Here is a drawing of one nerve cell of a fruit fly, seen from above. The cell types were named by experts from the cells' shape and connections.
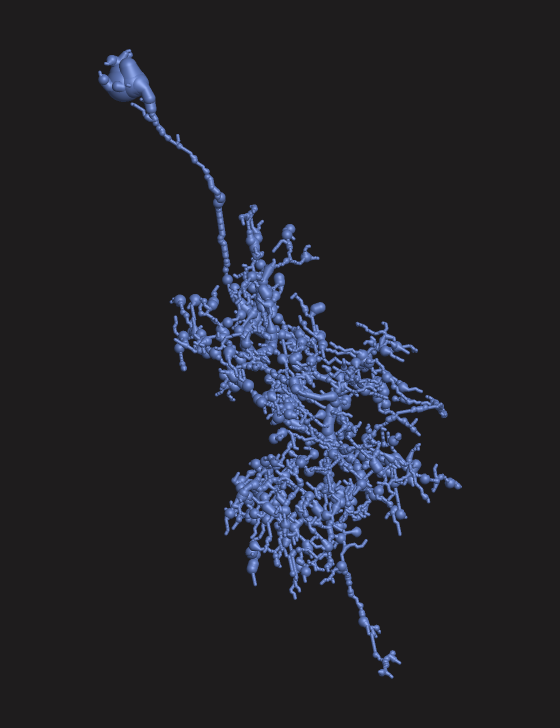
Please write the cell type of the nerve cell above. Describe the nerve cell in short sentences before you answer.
As drawn here it is taller than it is wide. It is a central-brain intrinsic neuron. The cell type is GNG032.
